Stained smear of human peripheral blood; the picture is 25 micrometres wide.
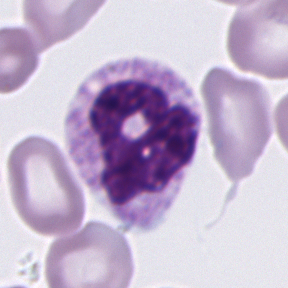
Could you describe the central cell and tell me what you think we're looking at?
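Note the smooth, roughly oval outline of this cell. Its nucleus, about 11 by 10 micrometres, shows no distinct nucleolus. The cytoplasm is pale greyish-lilac, with fine purplish granules scattered throughout. The cell is a segmented neutrophil.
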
